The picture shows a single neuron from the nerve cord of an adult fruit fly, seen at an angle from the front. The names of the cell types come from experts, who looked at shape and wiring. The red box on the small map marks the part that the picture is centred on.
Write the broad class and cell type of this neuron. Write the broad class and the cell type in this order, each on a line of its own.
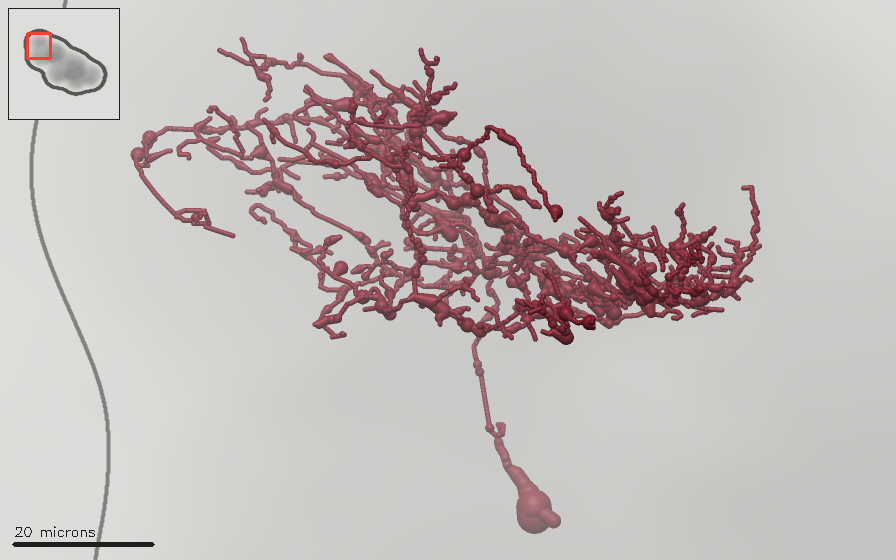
nerve-cord intrinsic neuron
INXXX360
